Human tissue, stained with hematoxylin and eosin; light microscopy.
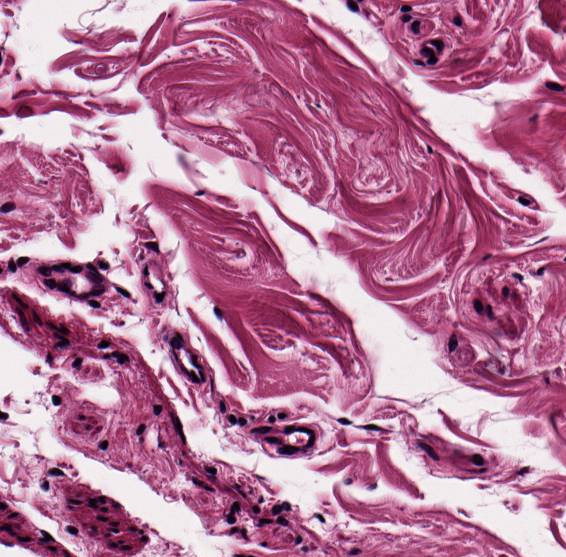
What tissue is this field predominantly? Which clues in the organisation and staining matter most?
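The answer: dense connective tissue. Eosinophilic fibrous bundles run diagonally from upper left to lower right, and in the large central and upper-right bundles the fibres are wavy and swirled, with sparse nuclei.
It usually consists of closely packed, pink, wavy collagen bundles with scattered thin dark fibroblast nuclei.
Vessels with open lumens lie among narrow strands in the lower half.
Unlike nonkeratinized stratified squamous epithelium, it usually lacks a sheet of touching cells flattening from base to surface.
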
